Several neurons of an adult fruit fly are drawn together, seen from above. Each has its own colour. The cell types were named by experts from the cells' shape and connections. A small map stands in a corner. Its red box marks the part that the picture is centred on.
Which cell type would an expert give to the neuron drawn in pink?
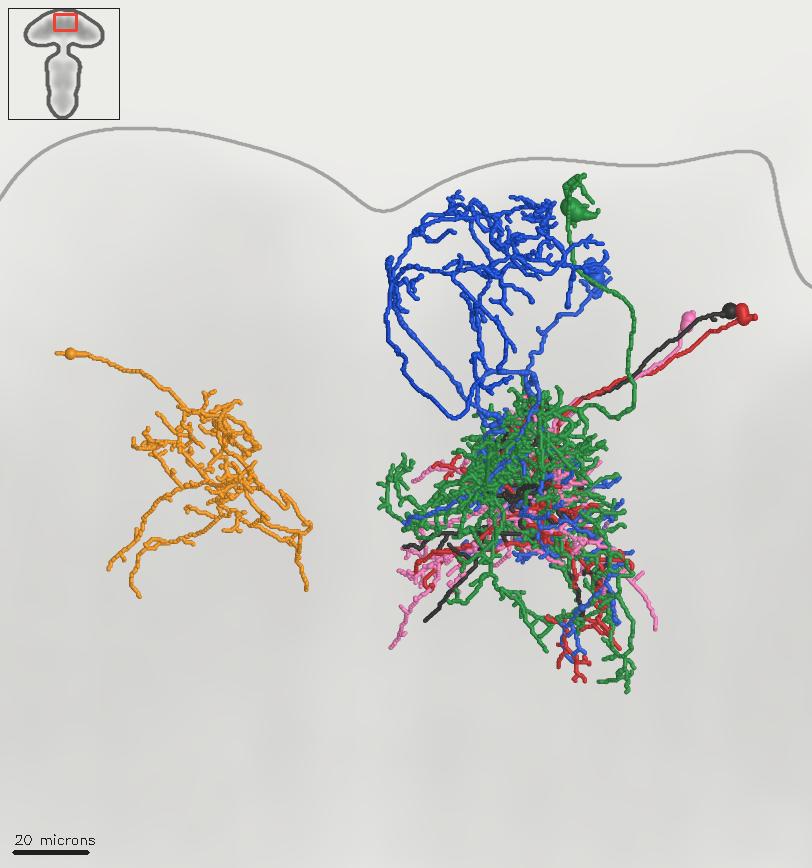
GNG368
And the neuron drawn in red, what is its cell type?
GNG367_a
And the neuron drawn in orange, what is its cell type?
GNG445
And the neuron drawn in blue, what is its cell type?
GNG291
